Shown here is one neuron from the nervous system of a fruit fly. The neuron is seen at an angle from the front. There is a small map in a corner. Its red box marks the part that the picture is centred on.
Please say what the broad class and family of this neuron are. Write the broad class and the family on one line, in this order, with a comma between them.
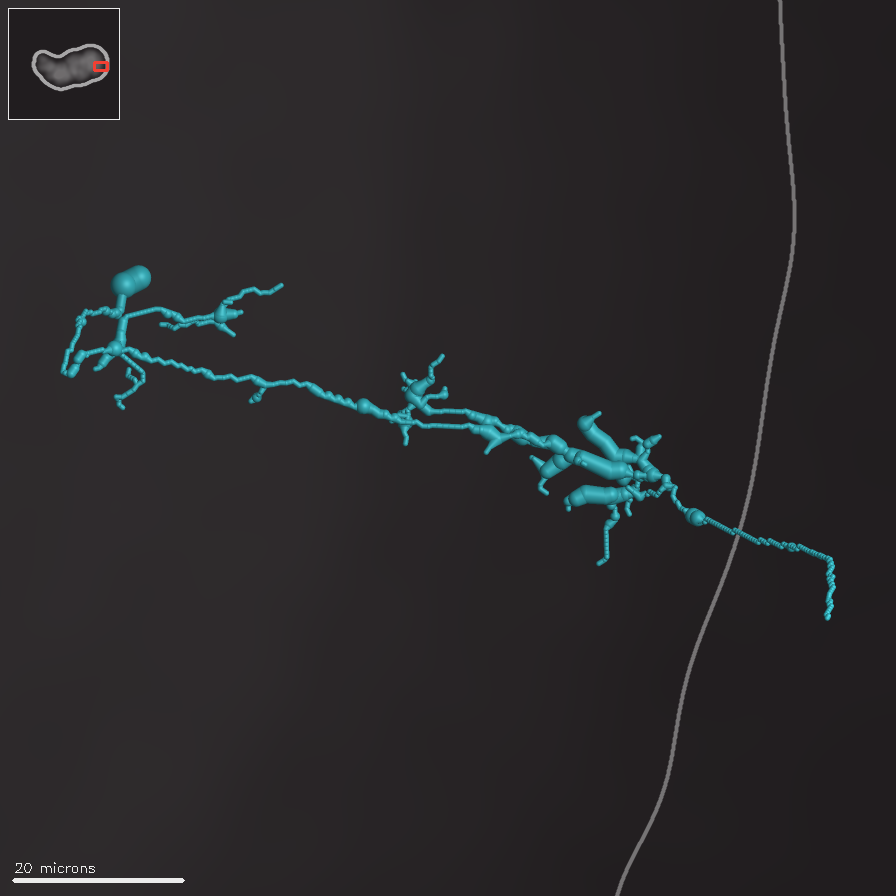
optic-lobe intrinsic neuron, C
